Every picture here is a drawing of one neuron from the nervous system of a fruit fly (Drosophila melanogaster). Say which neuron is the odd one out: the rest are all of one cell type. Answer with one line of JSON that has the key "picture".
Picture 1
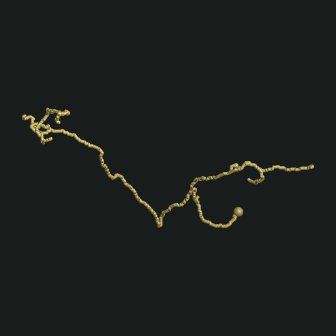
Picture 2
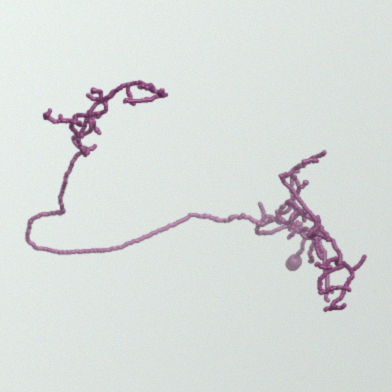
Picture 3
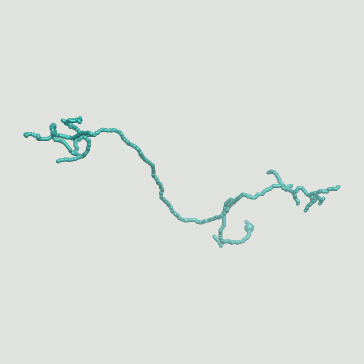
{"picture": 2}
